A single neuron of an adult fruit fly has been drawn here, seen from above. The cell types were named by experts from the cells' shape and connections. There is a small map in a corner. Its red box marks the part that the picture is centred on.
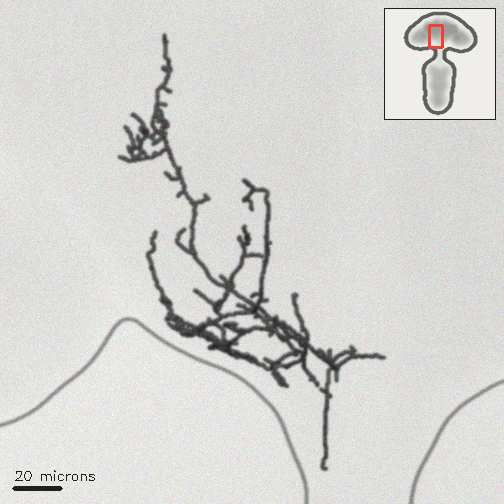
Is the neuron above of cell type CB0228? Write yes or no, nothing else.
no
